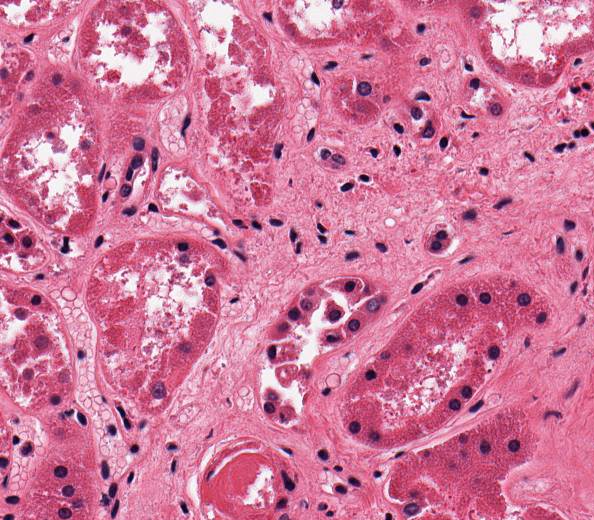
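Renal cortex in H&E: I see tubules lined by cuboidal to low columnar cells with abundant granular pink cytoplasm, each with a single round dark purple nucleus. Many lumens, especially at upper left, hold fragmented pink debris mixed with white empty spaces. And at bottom centre, a small round profile contains dense glassy pink material.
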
